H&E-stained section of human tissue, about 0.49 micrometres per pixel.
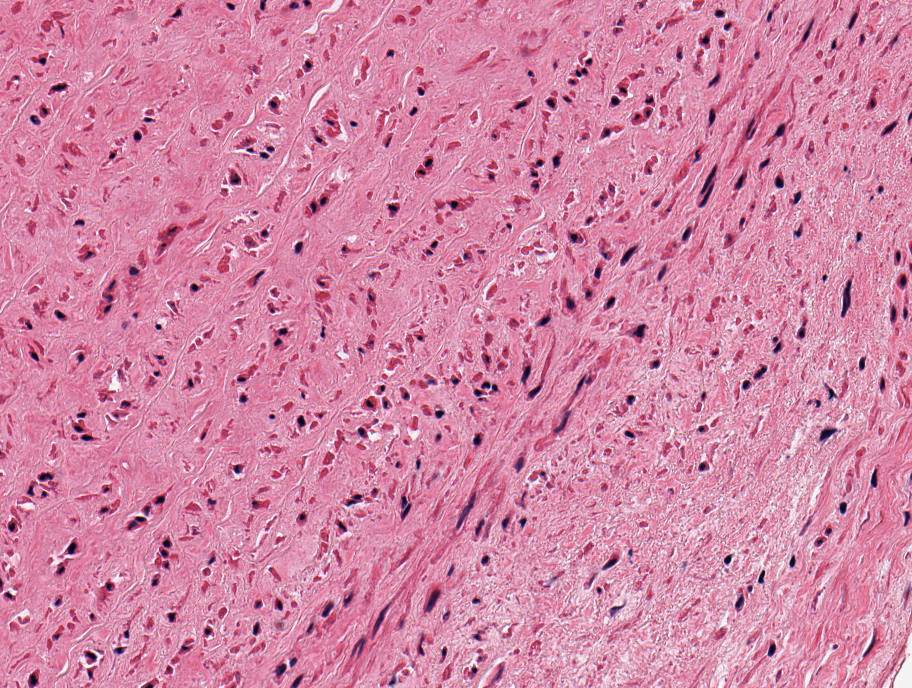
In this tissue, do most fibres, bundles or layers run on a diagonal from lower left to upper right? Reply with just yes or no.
Yes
